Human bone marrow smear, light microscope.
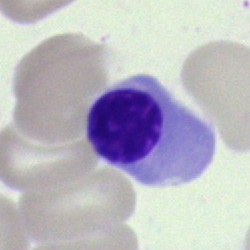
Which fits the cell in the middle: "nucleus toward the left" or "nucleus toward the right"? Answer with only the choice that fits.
Nucleus toward the left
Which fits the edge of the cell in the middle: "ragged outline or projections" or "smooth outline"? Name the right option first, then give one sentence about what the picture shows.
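Smooth outline. The cell outline is smooth, without projections.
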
